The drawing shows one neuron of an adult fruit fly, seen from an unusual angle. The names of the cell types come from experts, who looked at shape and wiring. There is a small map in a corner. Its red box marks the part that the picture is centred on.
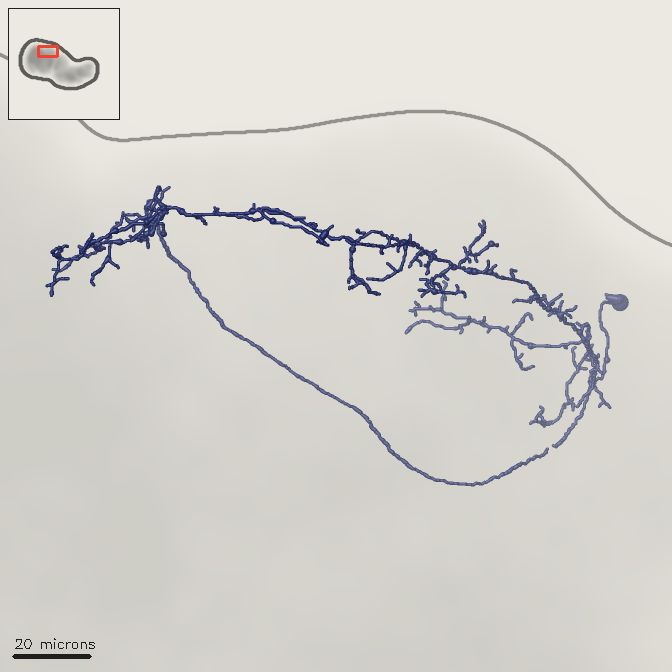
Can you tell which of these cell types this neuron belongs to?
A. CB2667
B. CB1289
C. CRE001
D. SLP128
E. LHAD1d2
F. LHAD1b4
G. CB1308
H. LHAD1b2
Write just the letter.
B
